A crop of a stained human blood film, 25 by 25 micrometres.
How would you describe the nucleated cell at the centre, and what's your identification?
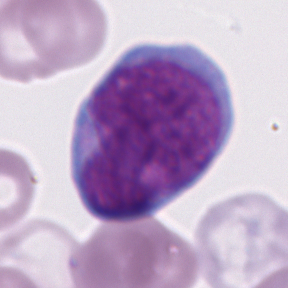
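The cell measures about 17 by 13 micrometres and has a smooth outline, with no surface projections or blebs. Its nucleus, about 15 by 11 micrometres, fills about 70% of the cell's area. The chromatin is finely granular and evenly spread, without coarse dark clumps, and a paler rounded area lies in the lower part of the nucleus. No granules are visible in the cytoplasm. The cell is a myeloblast.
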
